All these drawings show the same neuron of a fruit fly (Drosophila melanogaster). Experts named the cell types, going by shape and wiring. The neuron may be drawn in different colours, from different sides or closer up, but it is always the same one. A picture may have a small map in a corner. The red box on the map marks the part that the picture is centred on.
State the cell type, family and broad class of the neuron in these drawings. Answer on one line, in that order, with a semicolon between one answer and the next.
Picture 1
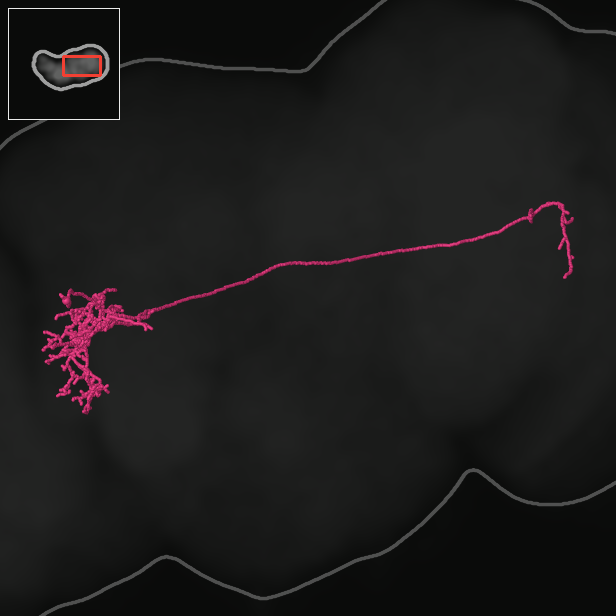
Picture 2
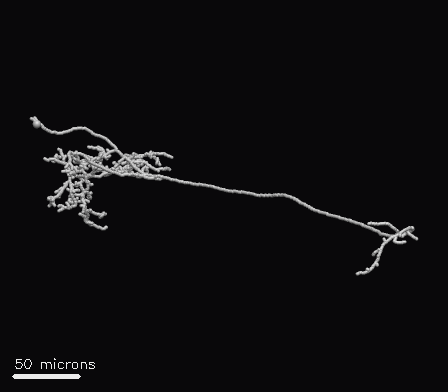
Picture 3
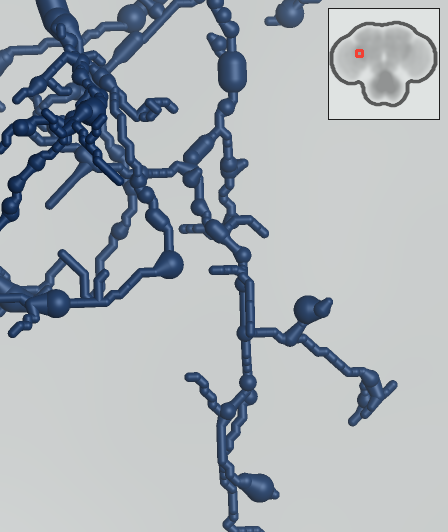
PVLP049; hemilineage VLPl2_posterior; central-brain intrinsic neuron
